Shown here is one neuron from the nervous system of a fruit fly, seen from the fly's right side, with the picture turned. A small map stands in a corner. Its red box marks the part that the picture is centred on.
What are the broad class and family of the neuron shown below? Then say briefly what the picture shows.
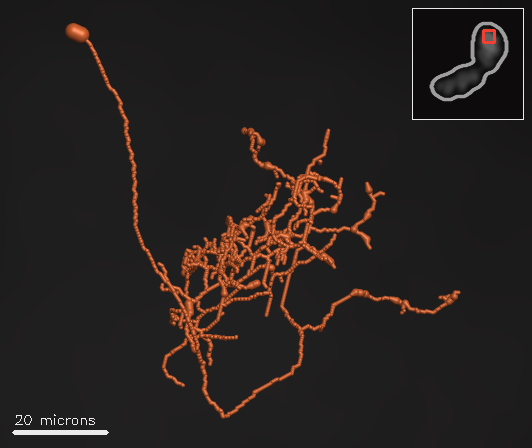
It is a central-brain intrinsic neuron. Its family is hemilineage VPNp1_medial. The cell body is at the upper left of the picture. By the scale bar it is about 85 microns wide in this view. The picture shows dozens of branch ends.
